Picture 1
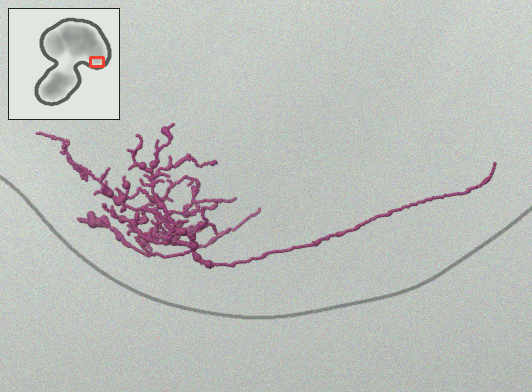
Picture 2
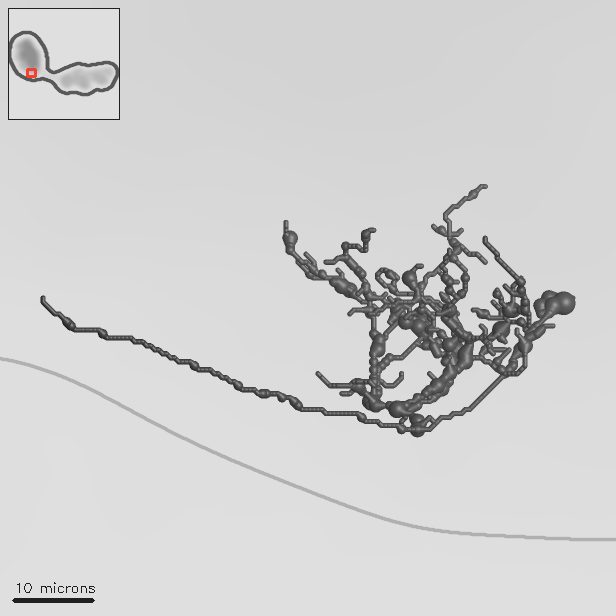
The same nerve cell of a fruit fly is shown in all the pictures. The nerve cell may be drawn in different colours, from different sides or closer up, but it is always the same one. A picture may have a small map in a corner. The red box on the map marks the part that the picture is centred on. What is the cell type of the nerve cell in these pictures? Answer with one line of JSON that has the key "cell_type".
{"cell_type": "Lawf1"}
